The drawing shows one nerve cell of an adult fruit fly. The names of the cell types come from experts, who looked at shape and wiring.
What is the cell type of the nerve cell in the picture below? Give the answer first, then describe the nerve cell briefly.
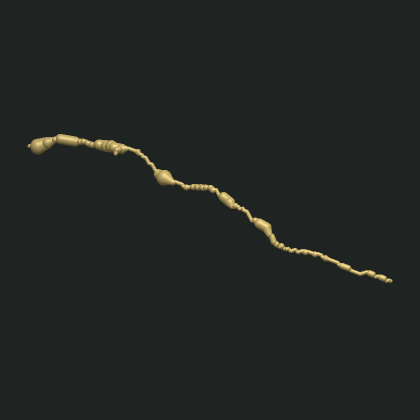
The cell type is R8p. Its broad class is photoreceptor or other optic-lobe sensory neuron. It has a dozen or fewer branch ends. As drawn here it is more than twice as wide as it is tall.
